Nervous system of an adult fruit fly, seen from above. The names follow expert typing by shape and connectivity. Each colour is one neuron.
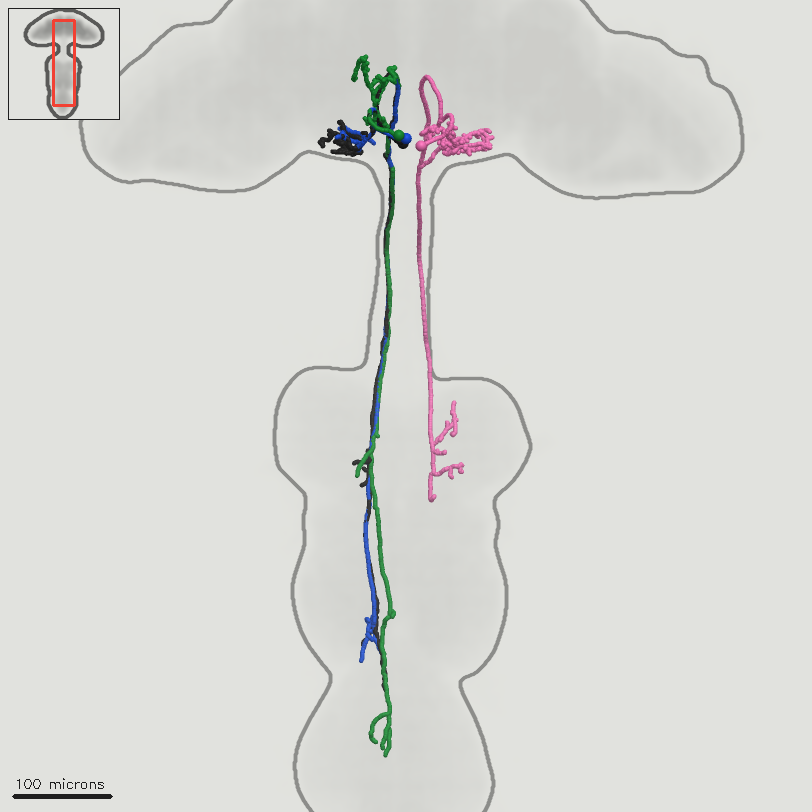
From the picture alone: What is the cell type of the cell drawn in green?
DNpe018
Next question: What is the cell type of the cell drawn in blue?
DNpe008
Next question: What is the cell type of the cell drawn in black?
DNp17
